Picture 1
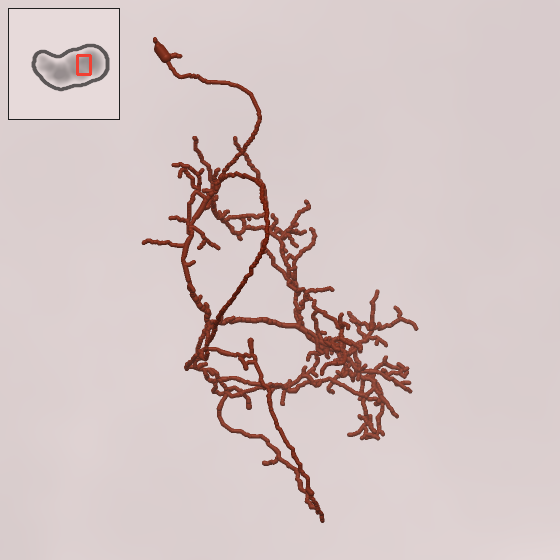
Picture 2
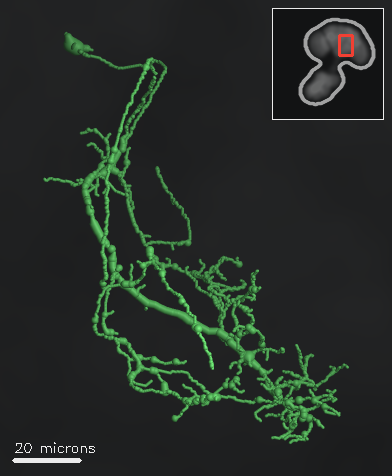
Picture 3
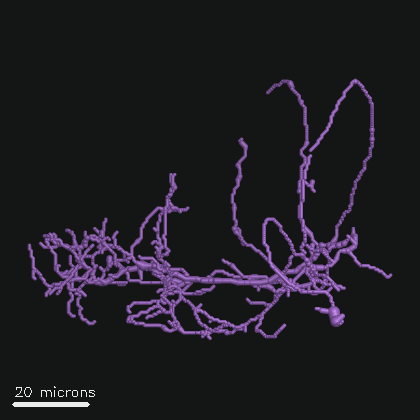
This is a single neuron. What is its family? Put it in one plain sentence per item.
The family is hemilineage PSp2.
